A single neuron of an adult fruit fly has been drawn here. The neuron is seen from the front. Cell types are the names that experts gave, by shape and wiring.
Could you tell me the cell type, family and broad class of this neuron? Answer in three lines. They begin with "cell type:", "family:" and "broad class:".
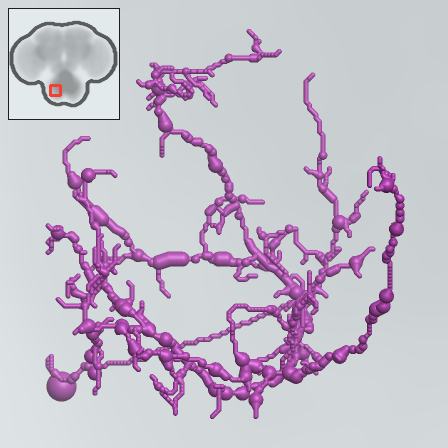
cell type: IN20A.22A053
family: hemilineage 20A.22A
broad class: nerve-cord intrinsic neuron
